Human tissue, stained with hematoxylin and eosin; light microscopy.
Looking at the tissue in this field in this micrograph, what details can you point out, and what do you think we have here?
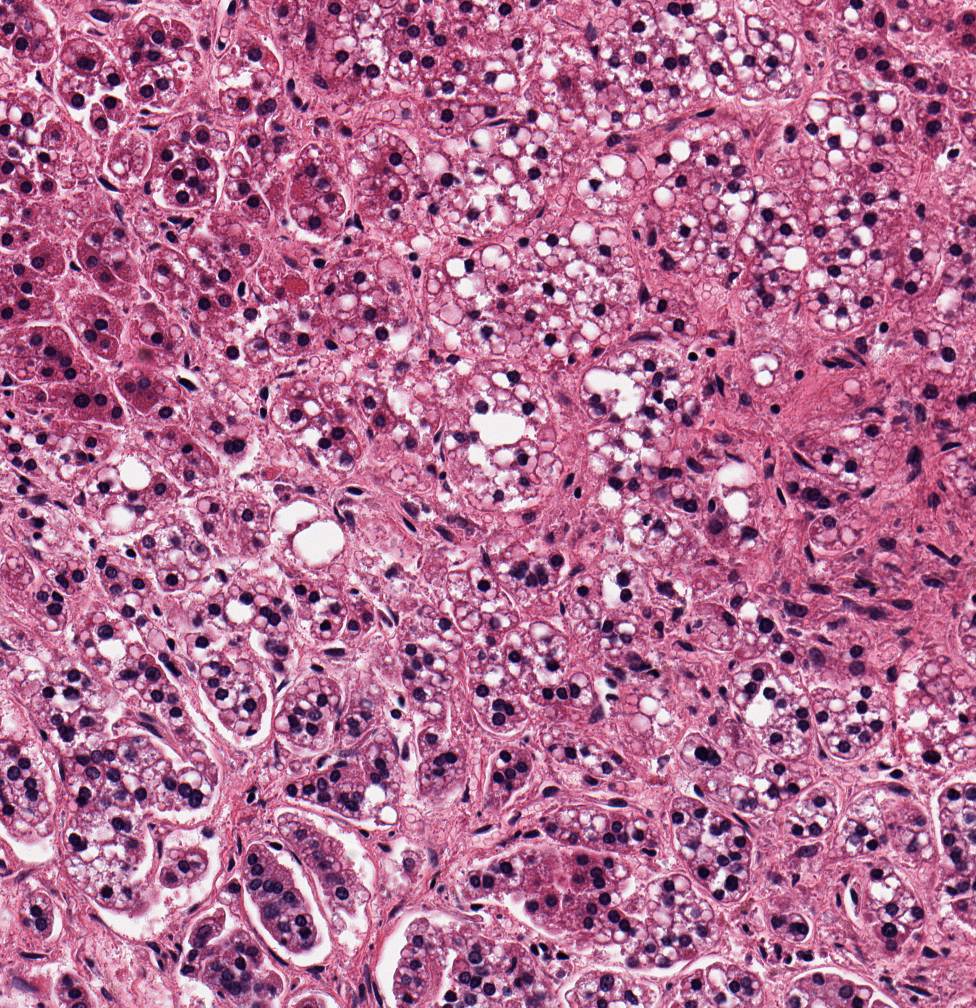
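Across the field, cells form rounded solid nests and short cords divided by thin pink fibrous septa. Nuclei are small, round and darkly stained, mostly single and central. At upper left, cell groups have dense pink cytoplasm with few or no vacuoles. Spindle-shaped dark nuclei lie in the septa, most plentiful in the right middle. This is adrenal gland.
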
